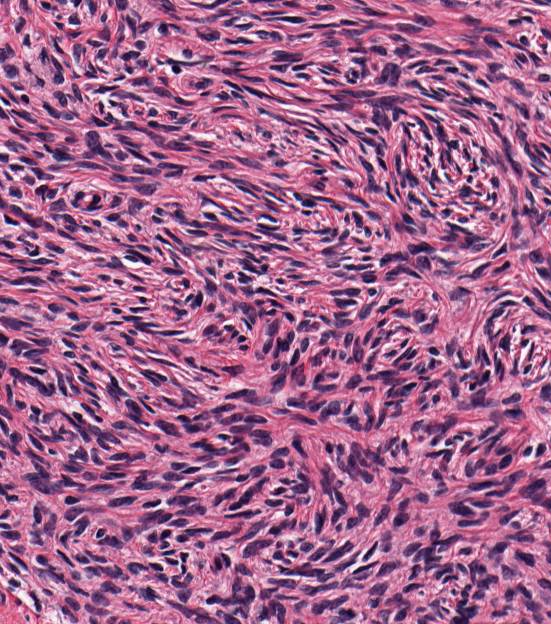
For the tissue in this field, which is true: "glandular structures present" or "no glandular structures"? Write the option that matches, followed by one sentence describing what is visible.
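No glandular structures. No epithelium or glands are present anywhere in the field.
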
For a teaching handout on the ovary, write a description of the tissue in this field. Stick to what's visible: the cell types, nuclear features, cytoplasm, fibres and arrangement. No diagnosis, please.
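It's spindle cells throughout, set in short fascicles that interlace and head off in varying directions. Their nuclei are elongated and dark-staining, many tapered or wavy in outline. There's only scant pink cytoplasm, and the cell borders are indistinct. Running between the spindle cells are pink collagen fibres.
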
